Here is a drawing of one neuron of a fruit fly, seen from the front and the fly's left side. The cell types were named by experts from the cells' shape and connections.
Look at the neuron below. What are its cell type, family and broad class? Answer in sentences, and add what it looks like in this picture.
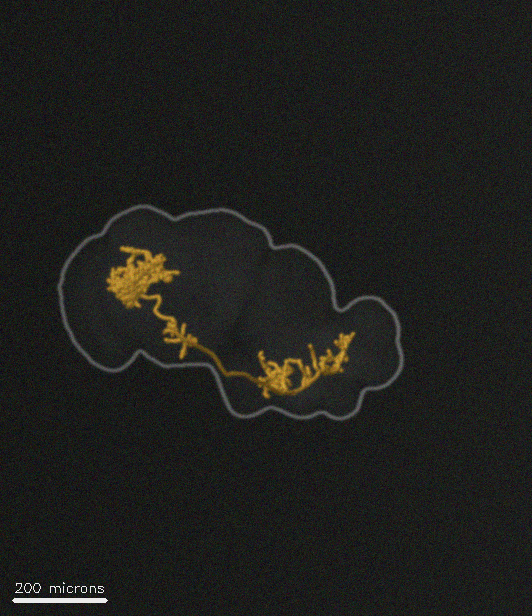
It is of cell type DNpe031. Its family is DNpe. This is a descending neuron. By the scale bar it is about 550 microns wide in this view. As drawn here it is wider than it is tall.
